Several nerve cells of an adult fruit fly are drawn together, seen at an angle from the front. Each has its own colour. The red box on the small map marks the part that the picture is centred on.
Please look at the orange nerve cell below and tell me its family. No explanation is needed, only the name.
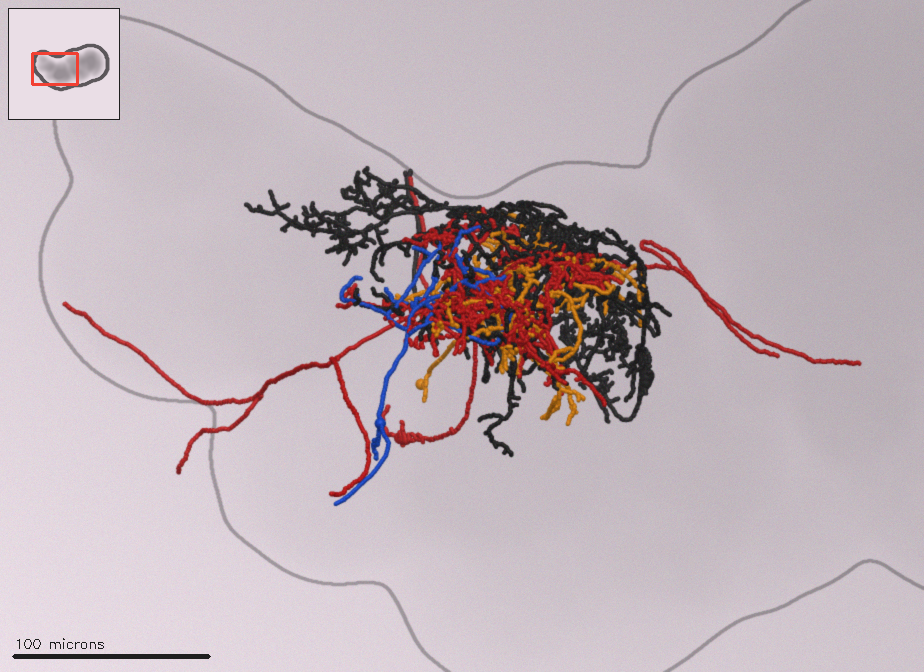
hemilineage 12A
